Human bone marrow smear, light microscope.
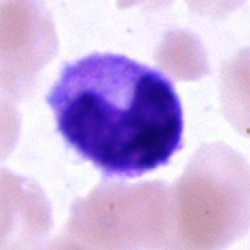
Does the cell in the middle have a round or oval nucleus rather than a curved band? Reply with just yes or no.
No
